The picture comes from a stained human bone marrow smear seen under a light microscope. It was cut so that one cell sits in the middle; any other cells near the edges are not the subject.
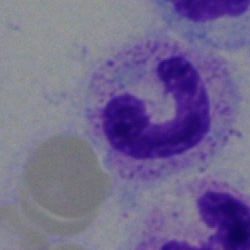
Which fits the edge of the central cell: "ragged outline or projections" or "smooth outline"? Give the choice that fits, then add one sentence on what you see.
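Smooth outline. The cell outline is smooth and roughly round.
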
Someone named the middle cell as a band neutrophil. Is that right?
no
